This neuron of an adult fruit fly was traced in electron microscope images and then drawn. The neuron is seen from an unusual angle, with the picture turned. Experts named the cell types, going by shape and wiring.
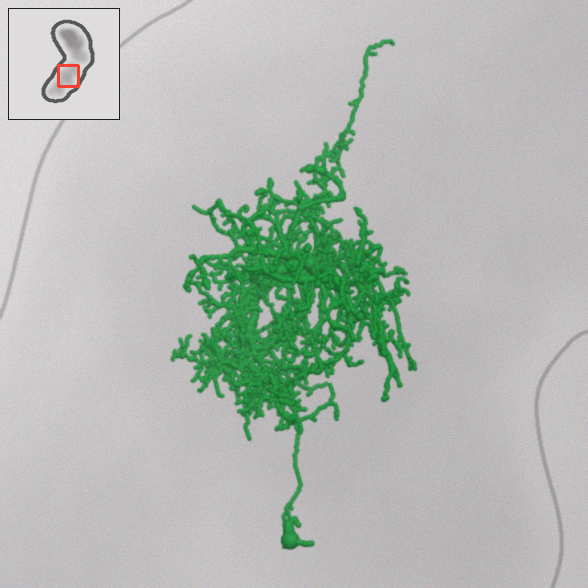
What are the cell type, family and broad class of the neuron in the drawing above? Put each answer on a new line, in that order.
IN12B003
hemilineage 12B
nerve-cord intrinsic neuron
